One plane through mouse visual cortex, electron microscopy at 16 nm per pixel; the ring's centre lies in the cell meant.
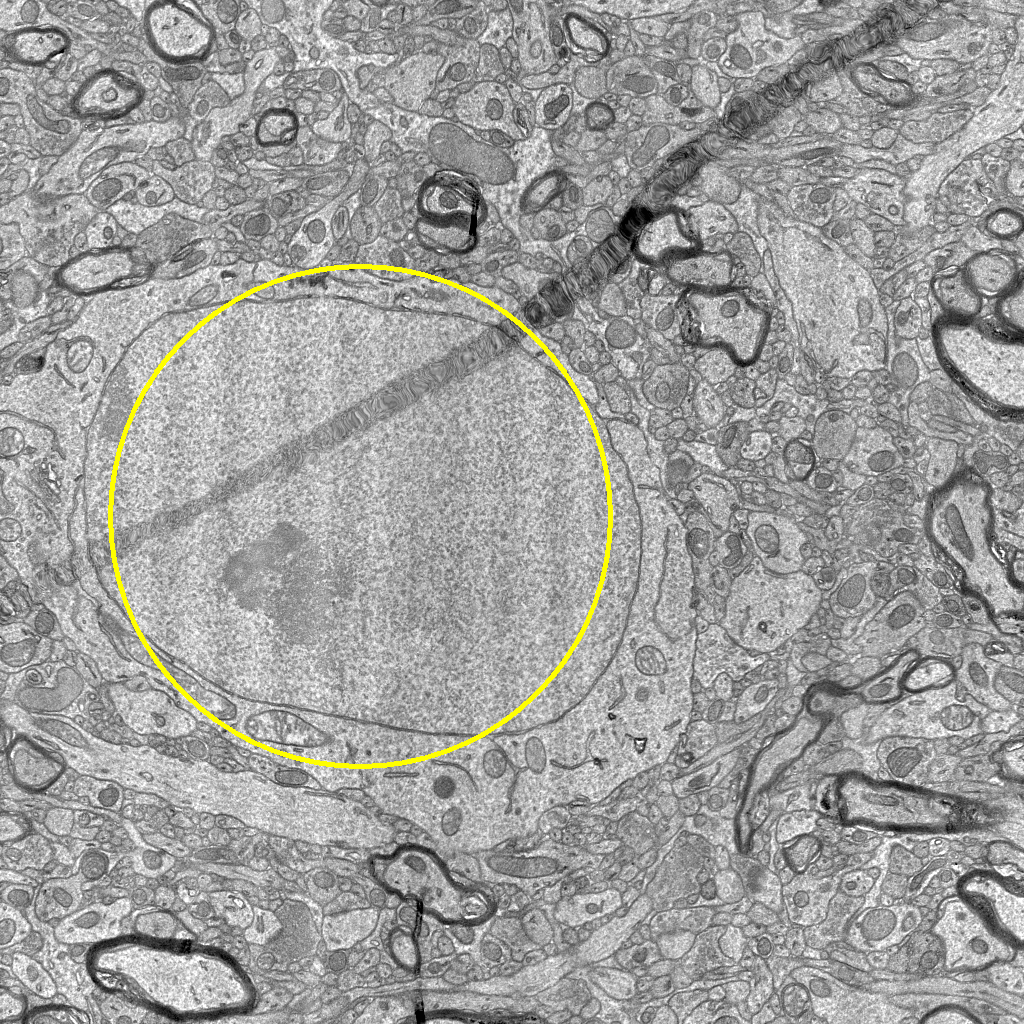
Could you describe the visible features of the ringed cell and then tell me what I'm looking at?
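The nucleus is a large oval filling most of the ring, and its envelope runs smoothly without deep infoldings. In its lower left part lies an irregular grey patch, denser than the surrounding chromatin. The cytoplasm is pale and holds few organelles. The cell is an excitatory neuron.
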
